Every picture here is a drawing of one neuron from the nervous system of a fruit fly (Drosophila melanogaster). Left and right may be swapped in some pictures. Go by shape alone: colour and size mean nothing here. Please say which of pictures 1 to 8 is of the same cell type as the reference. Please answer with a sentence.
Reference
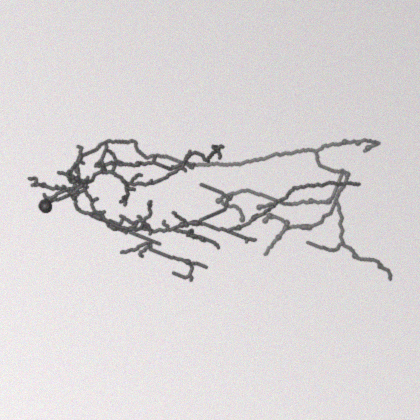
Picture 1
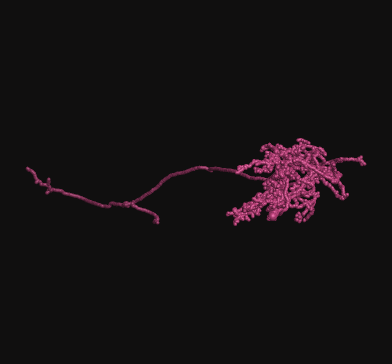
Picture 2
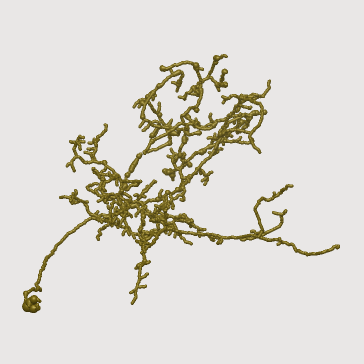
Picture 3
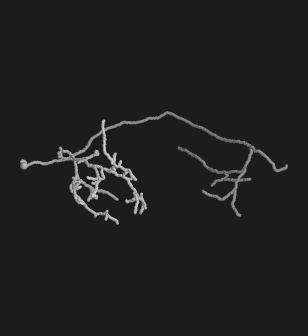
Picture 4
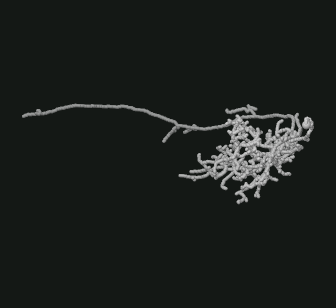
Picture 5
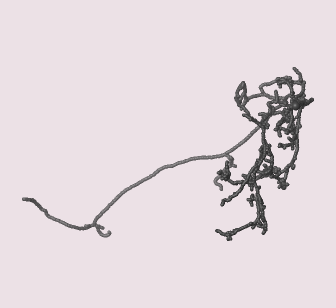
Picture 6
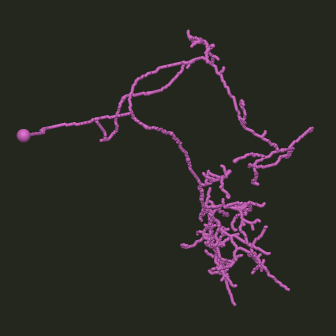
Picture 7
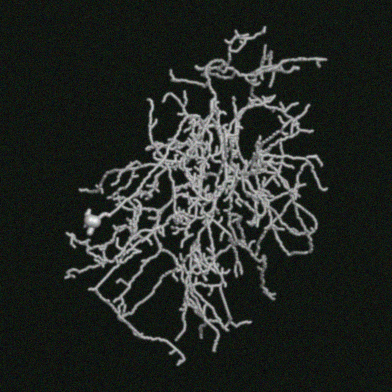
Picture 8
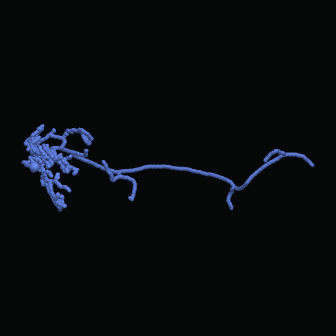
Picture 3 is of the same cell type.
